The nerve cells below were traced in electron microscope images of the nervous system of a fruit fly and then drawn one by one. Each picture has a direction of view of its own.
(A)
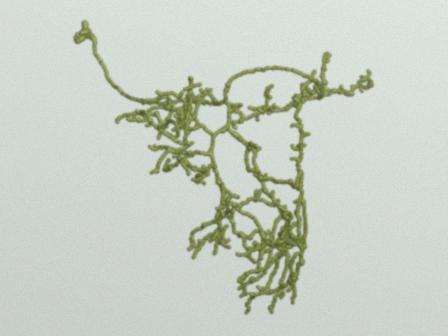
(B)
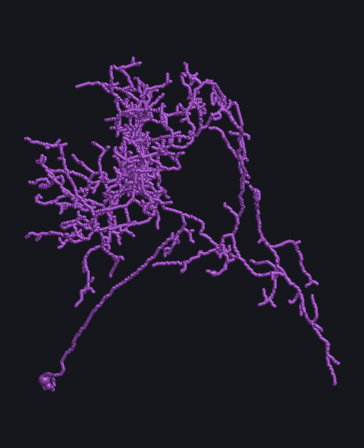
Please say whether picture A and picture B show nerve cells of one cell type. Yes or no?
yes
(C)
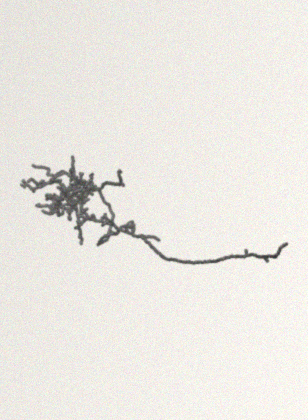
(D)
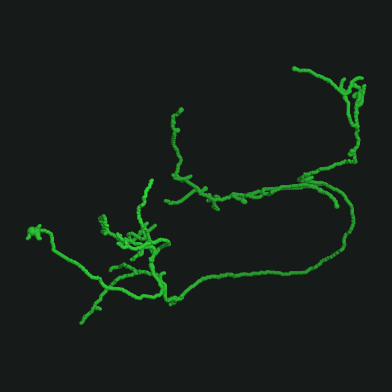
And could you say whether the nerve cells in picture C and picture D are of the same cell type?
no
